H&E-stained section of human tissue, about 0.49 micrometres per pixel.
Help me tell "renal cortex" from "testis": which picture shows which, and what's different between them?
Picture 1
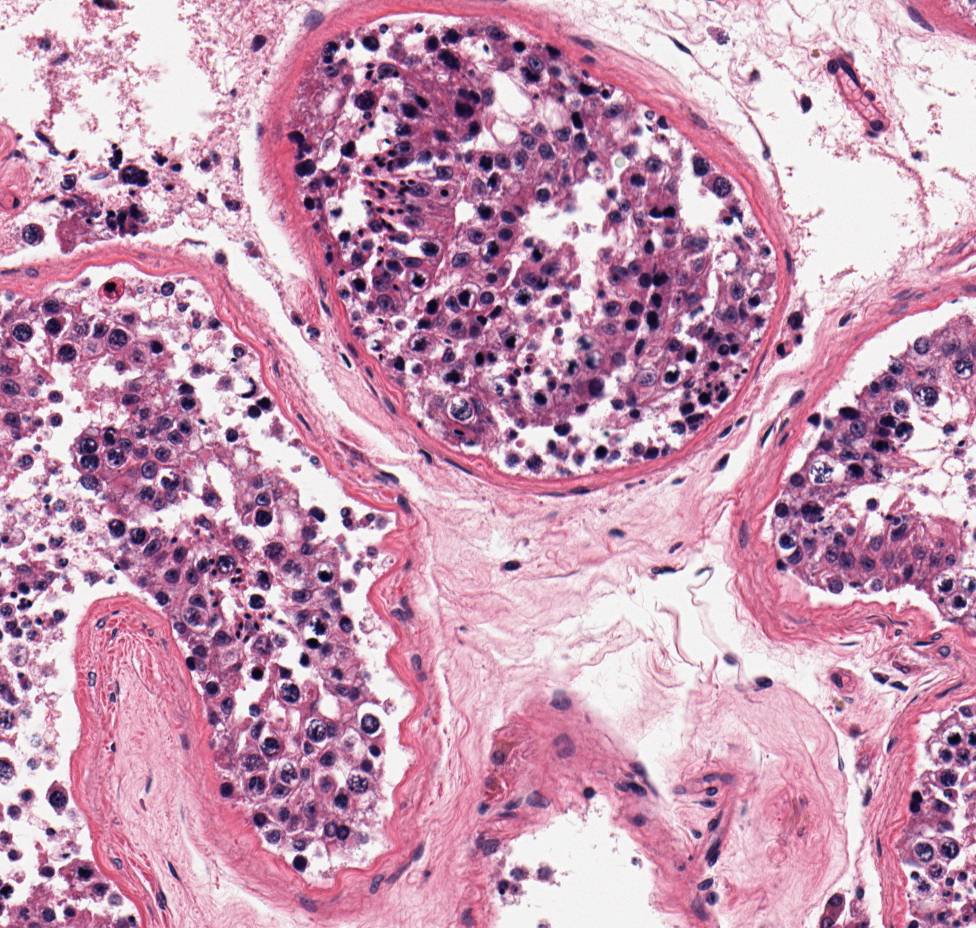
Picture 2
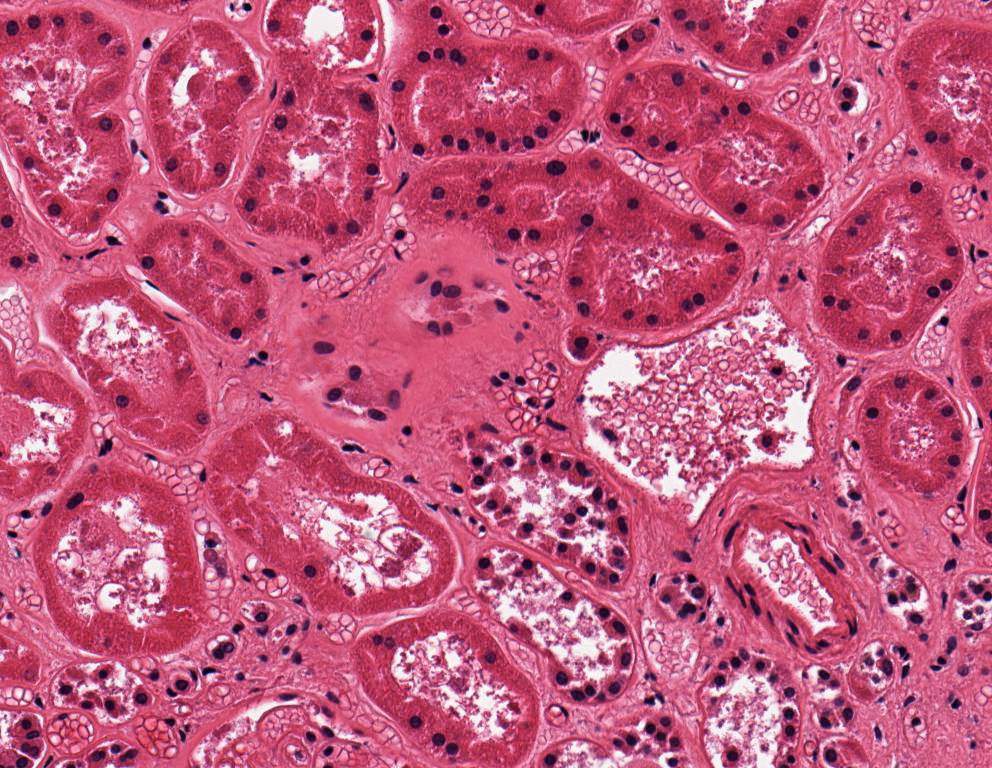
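Let's take them in turn: picture 1 is testis, picture 2 renal cortex. In the testis, several tubules are cut across with interstitial tissue between them, and one round tubule lies whole at the top centre. Each tubule has a thick, wavy, deep-pink collagenous wall holding flattened spindle-shaped nuclei. Rounded cells of differing sizes, many with small, dark, condensed nuclei, pack the tubules loosely and untidily. They leave irregular clear spaces rather than an open central lumen. Now the renal cortex: its larger tubules are mostly lined by cuboidal cells with deeply eosinophilic, granular cytoplasm and one basal row of small, round, dark nuclei. Smaller tubules in the lower middle have more crowded nuclei and paler cytoplasm. In the centre, see the rounded area of pale pink, homogeneous material with just a few scattered nuclei.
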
